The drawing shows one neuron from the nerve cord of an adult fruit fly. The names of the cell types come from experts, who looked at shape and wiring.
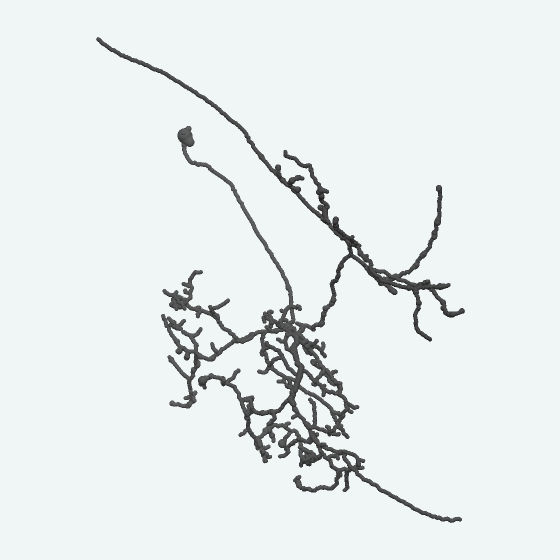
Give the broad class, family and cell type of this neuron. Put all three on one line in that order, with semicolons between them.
ascending neuron; hemilineage 07B; AN07B042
